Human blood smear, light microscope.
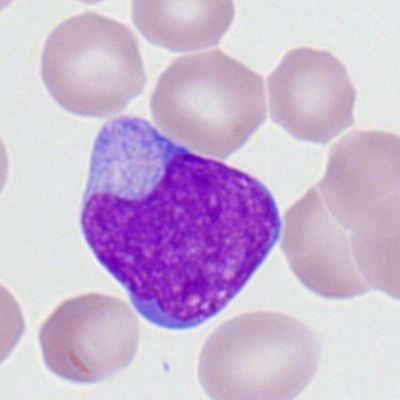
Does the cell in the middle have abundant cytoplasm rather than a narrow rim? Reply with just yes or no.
No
